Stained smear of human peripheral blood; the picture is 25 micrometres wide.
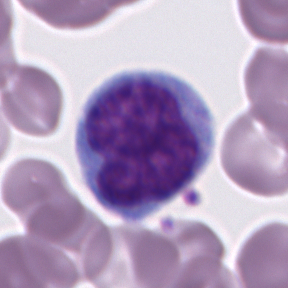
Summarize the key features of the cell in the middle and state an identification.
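The cell is roundish, about 13 micrometres across, with a smooth outline and no surface projections. Its nucleus, about 11 micrometres across, fills about 70% of the cell's area and is notched on the lower left side, which gives it a folded, kidney-like shape. The cytoplasm holds no distinct granules and no vacuoles. This cell is a monocyte.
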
